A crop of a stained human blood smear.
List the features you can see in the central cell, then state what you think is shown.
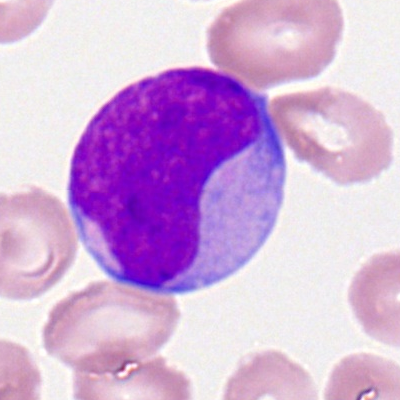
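Start with the edge of the cell: its outline is round and smooth. Now follow the nucleus and you will see that it is indented, with its notch facing the lower right. In the cytoplasm there are fine, faint pinkish granules. Search that cytoplasm carefully, and you will find no vacuoles. This cell is a myeloblast.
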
